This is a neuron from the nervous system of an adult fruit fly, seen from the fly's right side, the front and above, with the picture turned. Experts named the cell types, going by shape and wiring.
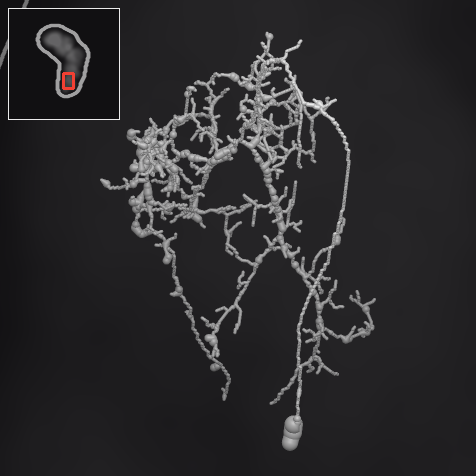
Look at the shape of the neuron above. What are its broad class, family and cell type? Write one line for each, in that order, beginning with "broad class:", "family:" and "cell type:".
broad class: nerve-cord intrinsic neuron
family: hemilineage 12B
cell type: IN12B030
